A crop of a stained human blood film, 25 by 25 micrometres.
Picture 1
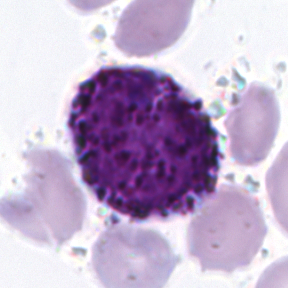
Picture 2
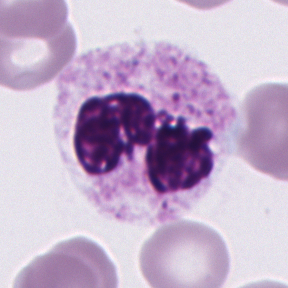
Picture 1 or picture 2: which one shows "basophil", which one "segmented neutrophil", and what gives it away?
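Picture 1 shows a basophil; picture 2 shows a segmented neutrophil. In picture 1, coarse, dark purple-black granules fill the roughly round cell, lying over its centre as well as its rim, and where they sit right at the edge the margin looks bumpy.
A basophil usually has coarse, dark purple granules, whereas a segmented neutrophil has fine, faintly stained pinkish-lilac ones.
The granules in picture 2 are fine and lilac, scattered throughout pale pink cytoplasm that forms a wide band around the nucleus.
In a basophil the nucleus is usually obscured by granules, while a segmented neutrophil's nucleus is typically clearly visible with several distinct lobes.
In picture 2 the nucleus is divided into two large lobes lying side by side, left and right.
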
